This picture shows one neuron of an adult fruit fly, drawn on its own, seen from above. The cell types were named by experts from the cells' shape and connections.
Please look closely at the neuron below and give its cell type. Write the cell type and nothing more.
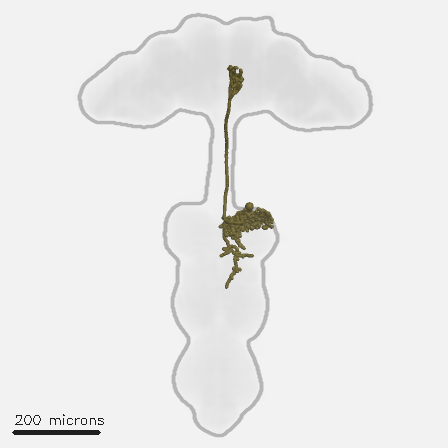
ANXXX041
